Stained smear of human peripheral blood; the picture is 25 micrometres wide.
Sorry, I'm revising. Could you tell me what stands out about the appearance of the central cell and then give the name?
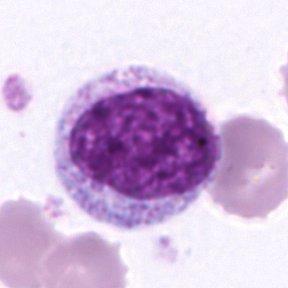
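Looking at the outline first: it's round, with no surface projections. The nucleus sits off-centre, toward the upper right. That leaves the rim of cytoplasm widest along the lower side. Fine purple granules are scattered all through the cytoplasm. So this is a myelocyte.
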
